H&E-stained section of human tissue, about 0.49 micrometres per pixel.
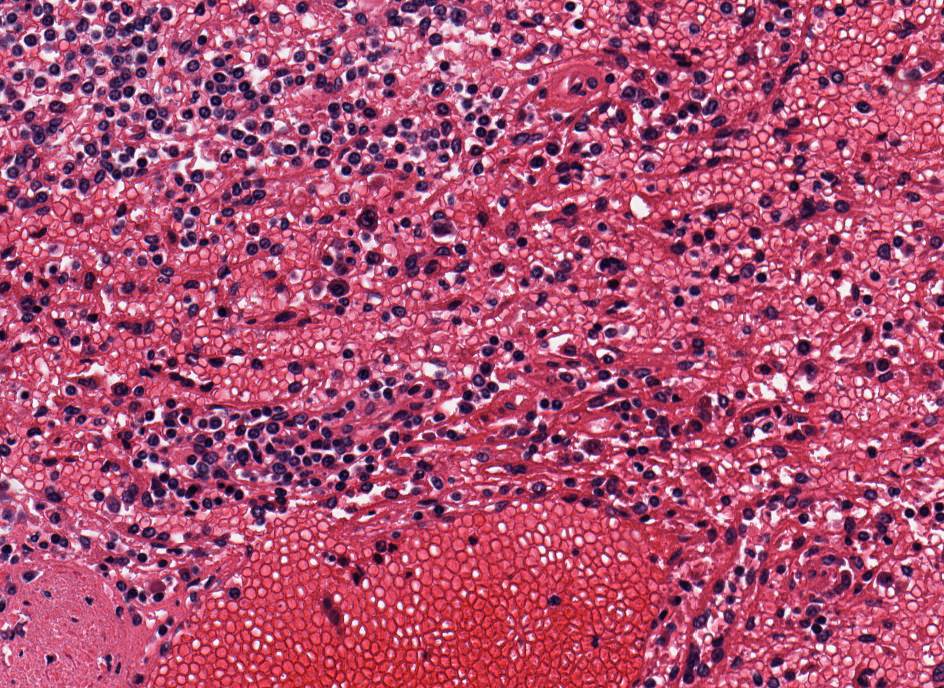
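Spleen: red blood cells fill the field, closely packed between the nucleated cells, and small dark round lymphocyte nuclei are scattered throughout, densest at upper left. Bottom centre, a large rounded area holds almost only packed red cells; bottom left is pale pink, finely fibrillar, with few nuclei.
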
